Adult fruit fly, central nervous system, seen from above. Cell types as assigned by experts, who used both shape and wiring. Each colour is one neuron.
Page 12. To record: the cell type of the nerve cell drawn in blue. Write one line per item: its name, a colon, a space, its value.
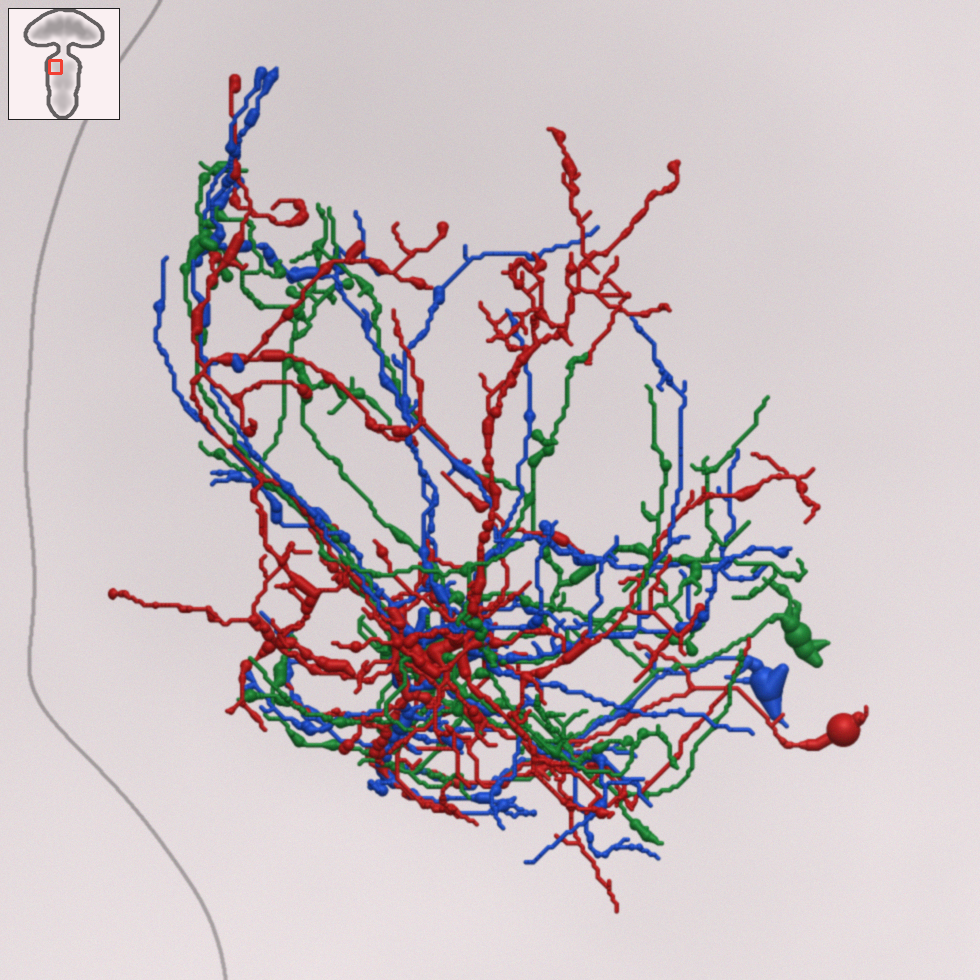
cell type: IN04B059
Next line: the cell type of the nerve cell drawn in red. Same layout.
cell type: IN04B092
